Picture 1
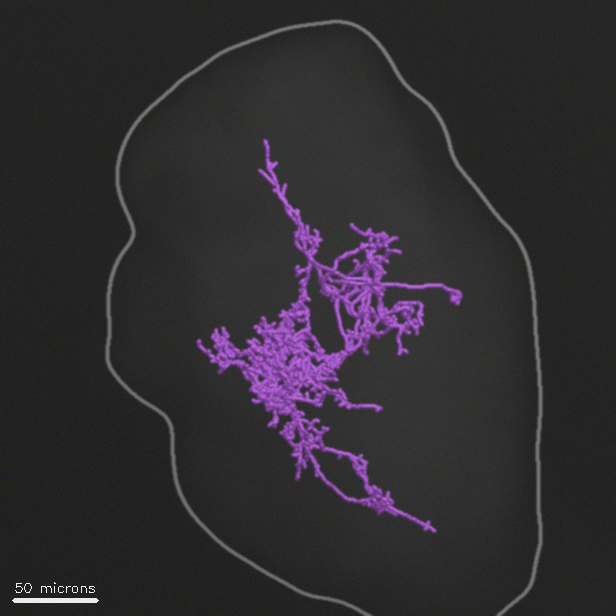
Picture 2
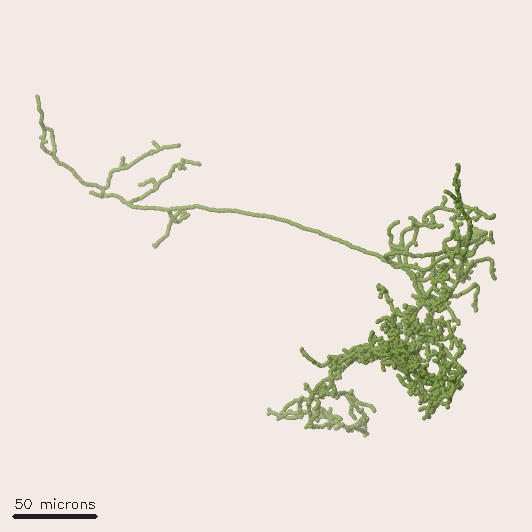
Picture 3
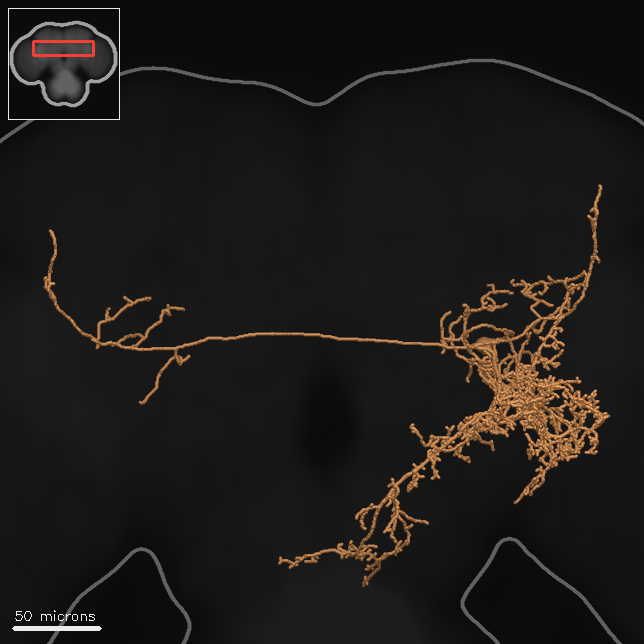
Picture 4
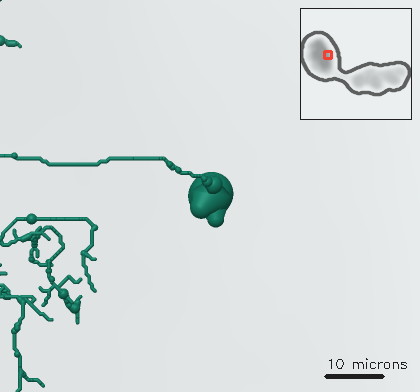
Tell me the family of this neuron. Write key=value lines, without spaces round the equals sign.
family=hemilineage VLPl&p2_posterior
